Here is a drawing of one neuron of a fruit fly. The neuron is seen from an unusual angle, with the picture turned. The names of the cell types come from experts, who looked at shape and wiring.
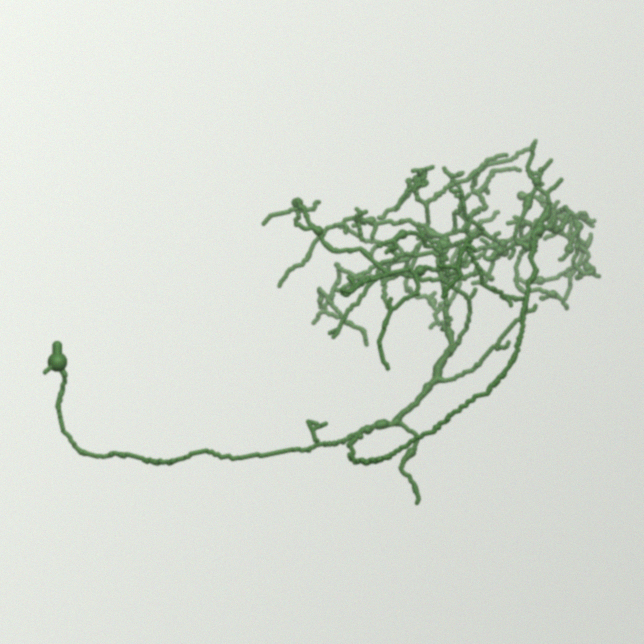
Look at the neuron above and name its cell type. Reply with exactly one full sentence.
In terms of cell type, the neuron is CB3788.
